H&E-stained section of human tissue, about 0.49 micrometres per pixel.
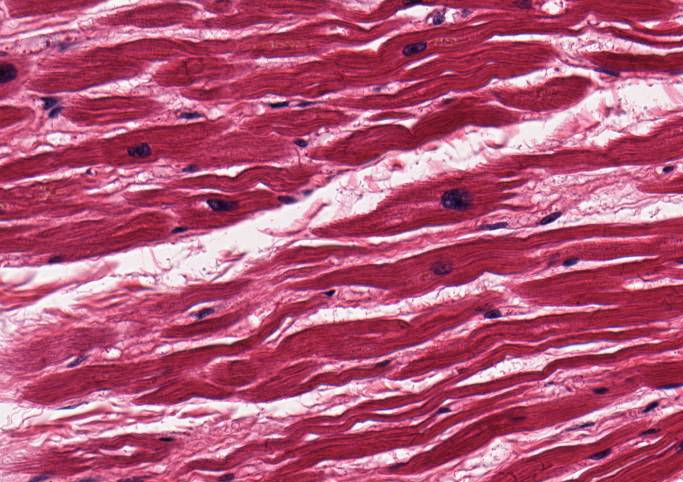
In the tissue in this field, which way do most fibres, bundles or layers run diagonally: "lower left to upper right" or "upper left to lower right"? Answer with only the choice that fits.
Lower left to upper right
